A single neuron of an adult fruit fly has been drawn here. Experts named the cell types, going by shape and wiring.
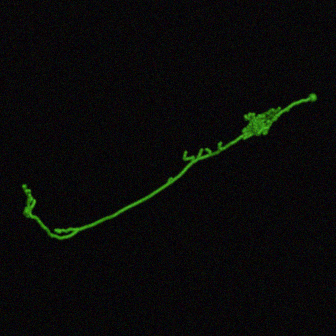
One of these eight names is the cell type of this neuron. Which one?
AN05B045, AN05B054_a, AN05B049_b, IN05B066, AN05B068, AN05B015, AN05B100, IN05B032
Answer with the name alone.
AN05B068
